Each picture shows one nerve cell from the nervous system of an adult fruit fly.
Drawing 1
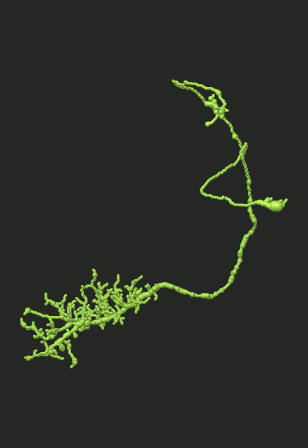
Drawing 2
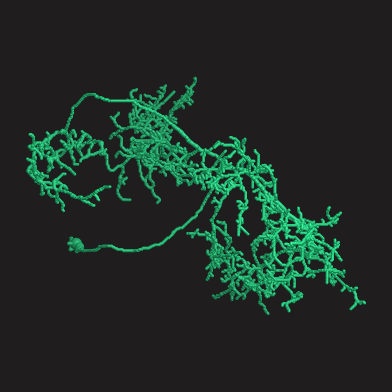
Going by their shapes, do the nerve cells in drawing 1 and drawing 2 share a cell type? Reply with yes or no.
no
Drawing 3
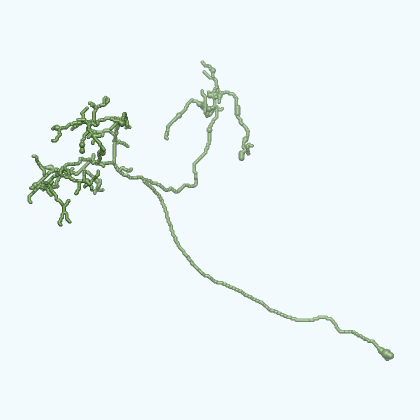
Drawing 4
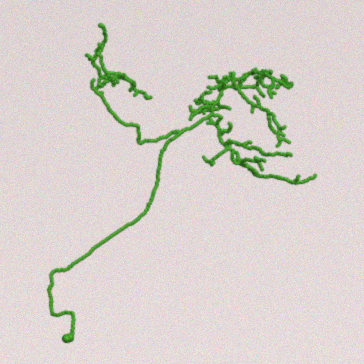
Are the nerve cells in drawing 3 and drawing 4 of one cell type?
yes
